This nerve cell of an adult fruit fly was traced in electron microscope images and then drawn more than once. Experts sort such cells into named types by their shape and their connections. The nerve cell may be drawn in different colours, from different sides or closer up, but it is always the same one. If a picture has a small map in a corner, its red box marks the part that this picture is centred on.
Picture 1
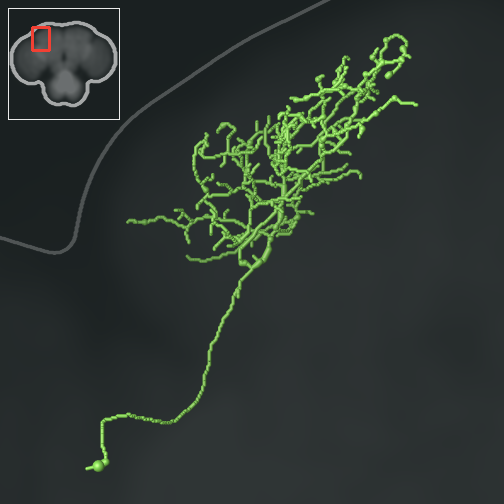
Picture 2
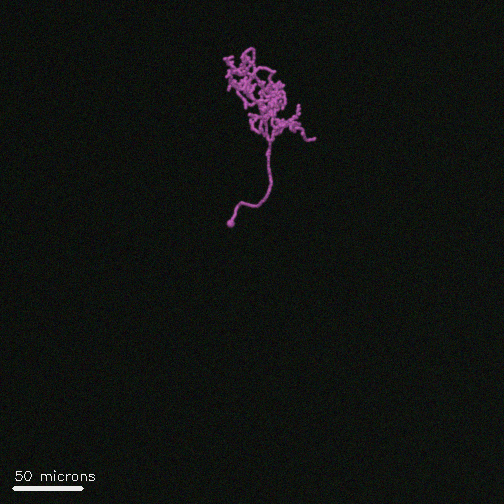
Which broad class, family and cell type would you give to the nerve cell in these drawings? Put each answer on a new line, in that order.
central-brain intrinsic neuron
hemilineage SLPav3
CB1821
